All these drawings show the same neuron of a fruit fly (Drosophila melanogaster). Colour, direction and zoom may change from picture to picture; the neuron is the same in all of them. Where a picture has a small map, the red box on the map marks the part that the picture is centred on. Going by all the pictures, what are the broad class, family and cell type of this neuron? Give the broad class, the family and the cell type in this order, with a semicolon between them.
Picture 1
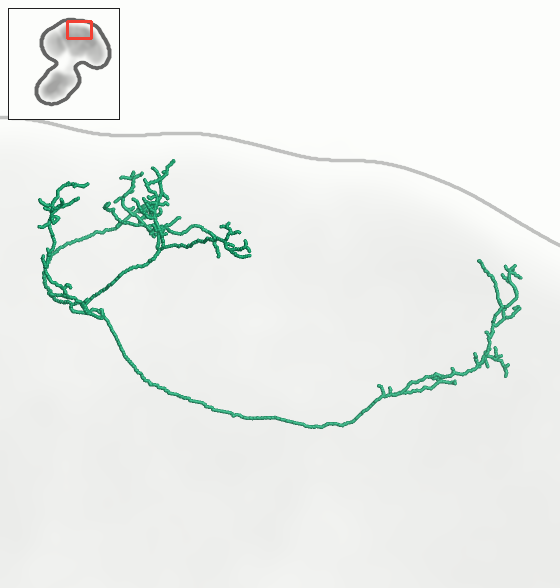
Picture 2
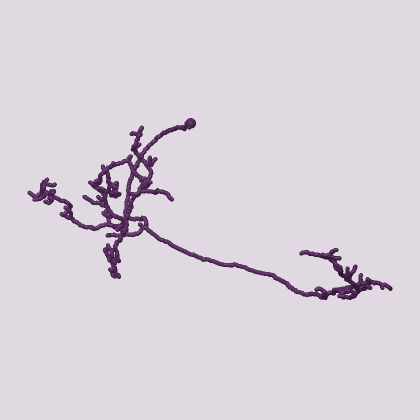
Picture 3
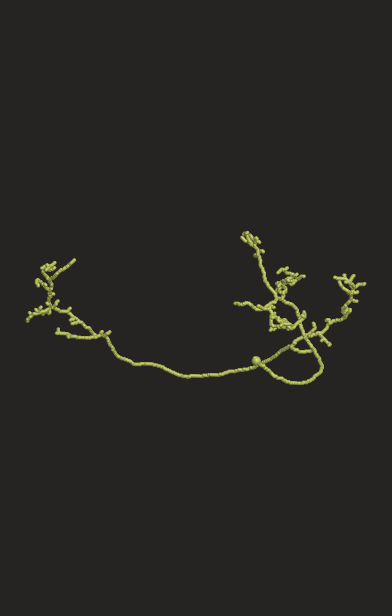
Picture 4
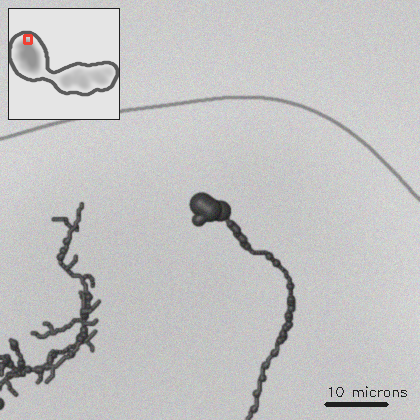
central-brain intrinsic neuron; hemilineage SMPp&v1_posterior; CB1815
